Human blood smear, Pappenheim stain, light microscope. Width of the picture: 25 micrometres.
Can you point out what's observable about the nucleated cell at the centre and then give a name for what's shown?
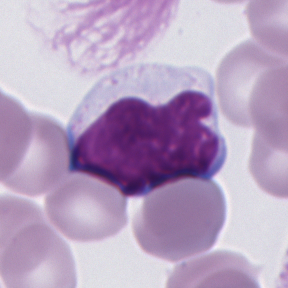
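The chromatin is dense and dark purple, and the nucleus shows notches and knob-like lobes along its upper right border. The cytoplasm, pale and nearly colourless with a faint blue tint, holds a few scattered fine purple granules. It is a large granular lymphocyte.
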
